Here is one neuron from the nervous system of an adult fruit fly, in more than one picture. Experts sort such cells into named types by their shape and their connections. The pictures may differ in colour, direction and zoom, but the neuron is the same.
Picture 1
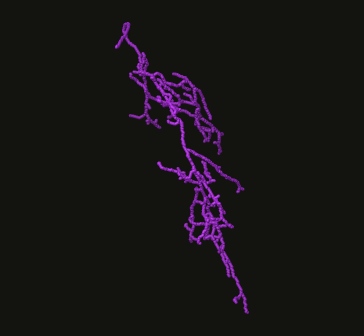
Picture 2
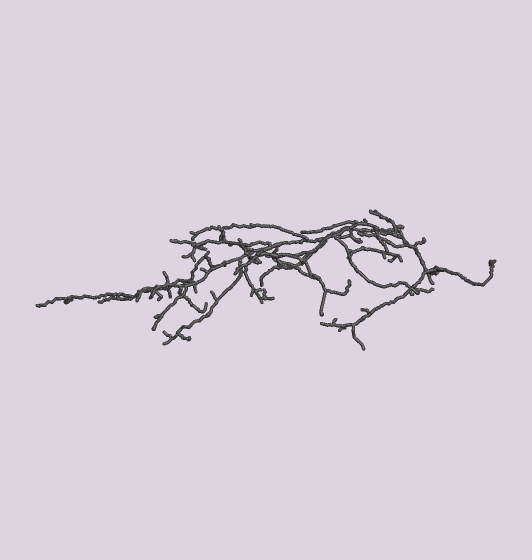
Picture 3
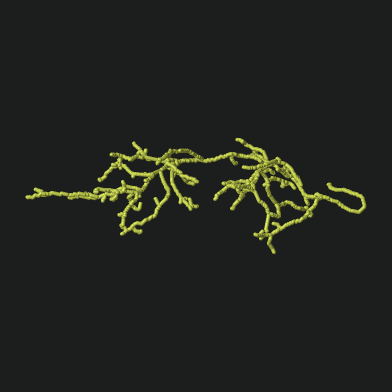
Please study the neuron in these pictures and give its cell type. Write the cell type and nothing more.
IN11B019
